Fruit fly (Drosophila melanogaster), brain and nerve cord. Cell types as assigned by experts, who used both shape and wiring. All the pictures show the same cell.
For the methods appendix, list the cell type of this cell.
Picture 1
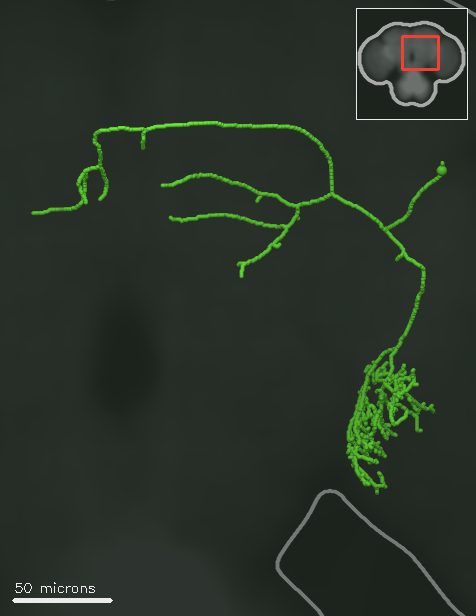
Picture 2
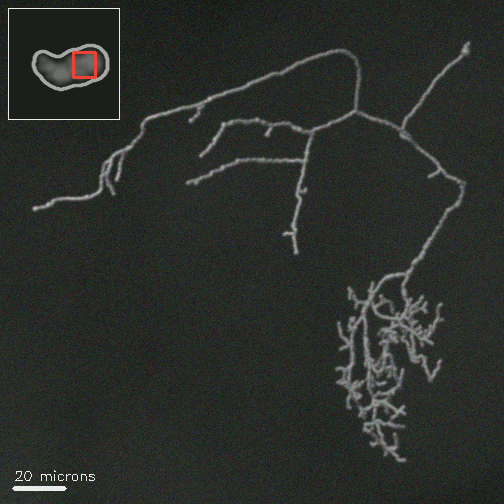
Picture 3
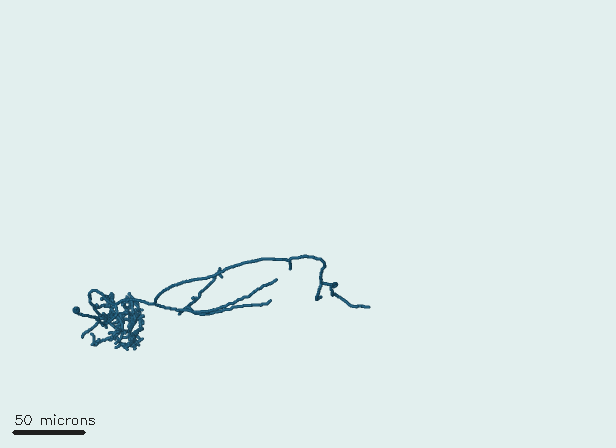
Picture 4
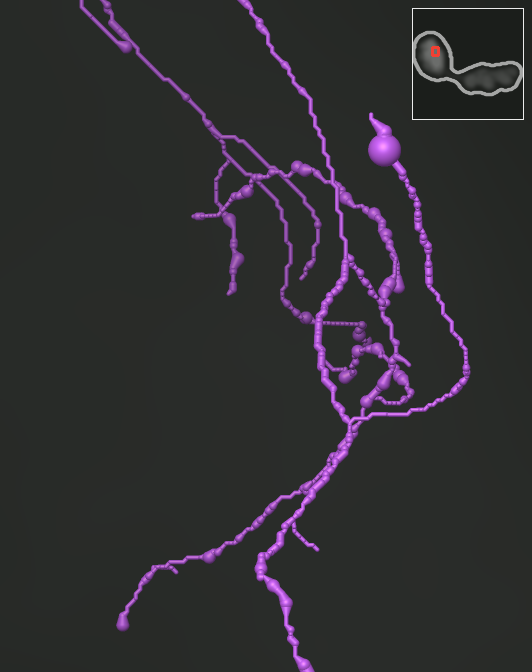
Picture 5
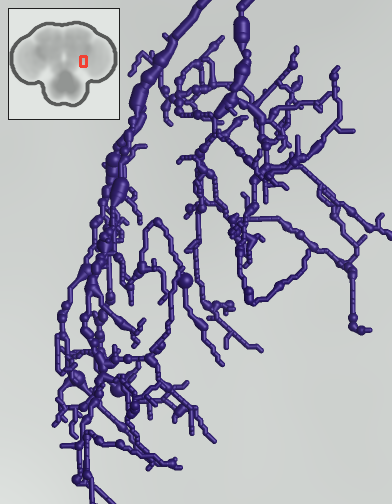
LC36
